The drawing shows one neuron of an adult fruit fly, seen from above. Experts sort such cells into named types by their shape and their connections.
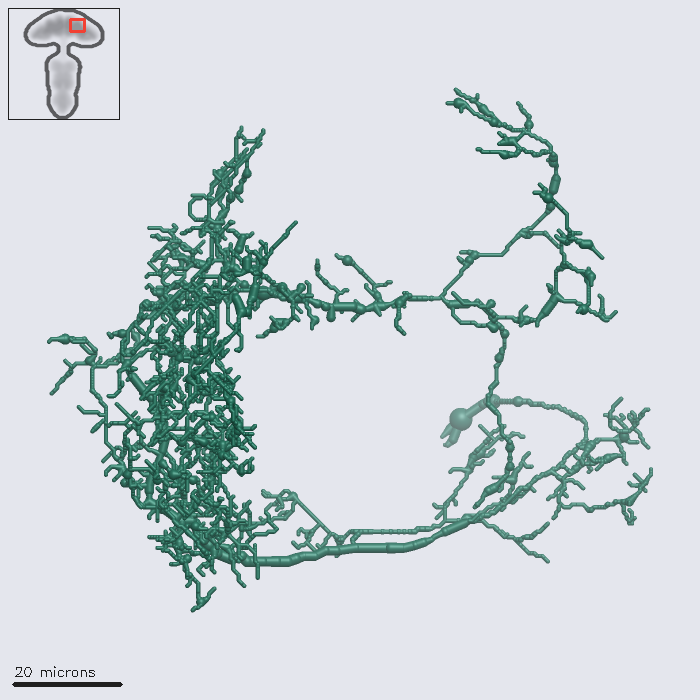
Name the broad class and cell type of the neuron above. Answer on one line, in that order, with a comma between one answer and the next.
central-brain intrinsic neuron, PVLP070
